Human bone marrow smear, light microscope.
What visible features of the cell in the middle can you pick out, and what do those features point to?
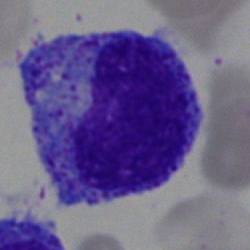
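Start with the outline: it is irregular, even somewhat angular, not smoothly round. The large nucleus lies off-centre, pushed toward the right. Its chromatin is dense and dark purple. Purple granules are scattered through the cytoplasm. This cell is a promyelocyte.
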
